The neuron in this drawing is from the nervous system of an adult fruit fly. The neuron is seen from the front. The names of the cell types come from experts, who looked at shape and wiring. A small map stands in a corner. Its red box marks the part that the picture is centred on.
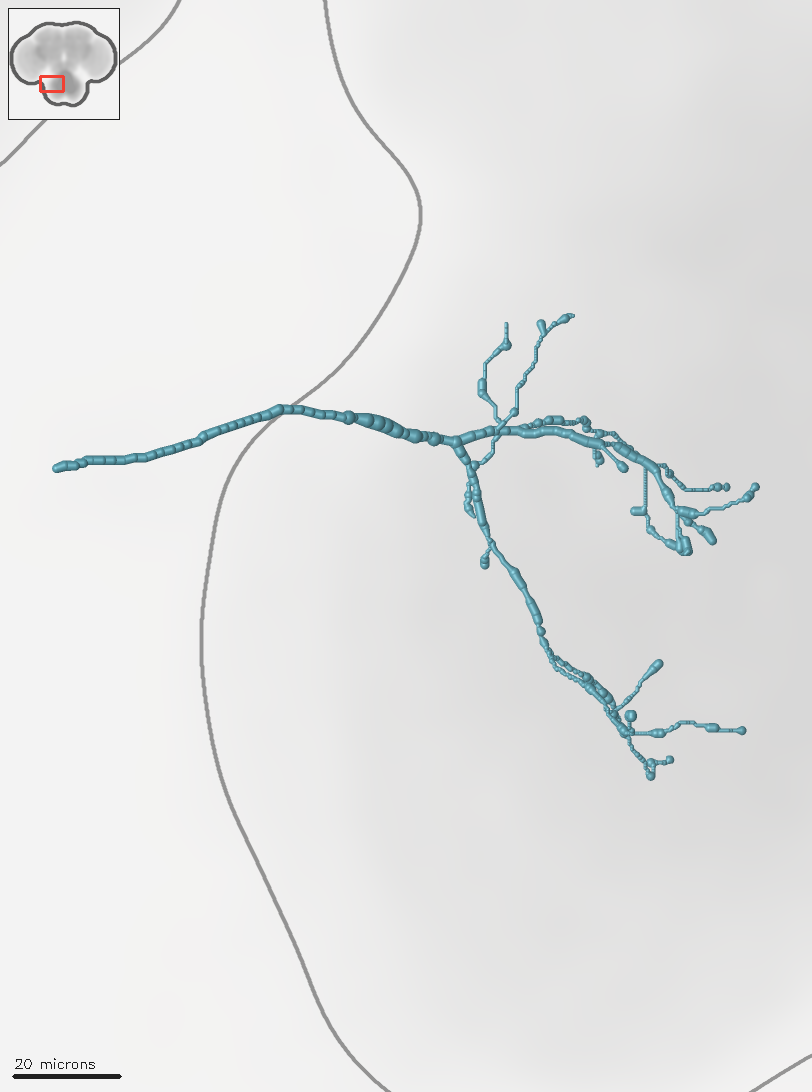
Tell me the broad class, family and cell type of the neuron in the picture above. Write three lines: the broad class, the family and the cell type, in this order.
sensory neuron entering the nerve cord
class mechanosensory proprioceptive
SNpp10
